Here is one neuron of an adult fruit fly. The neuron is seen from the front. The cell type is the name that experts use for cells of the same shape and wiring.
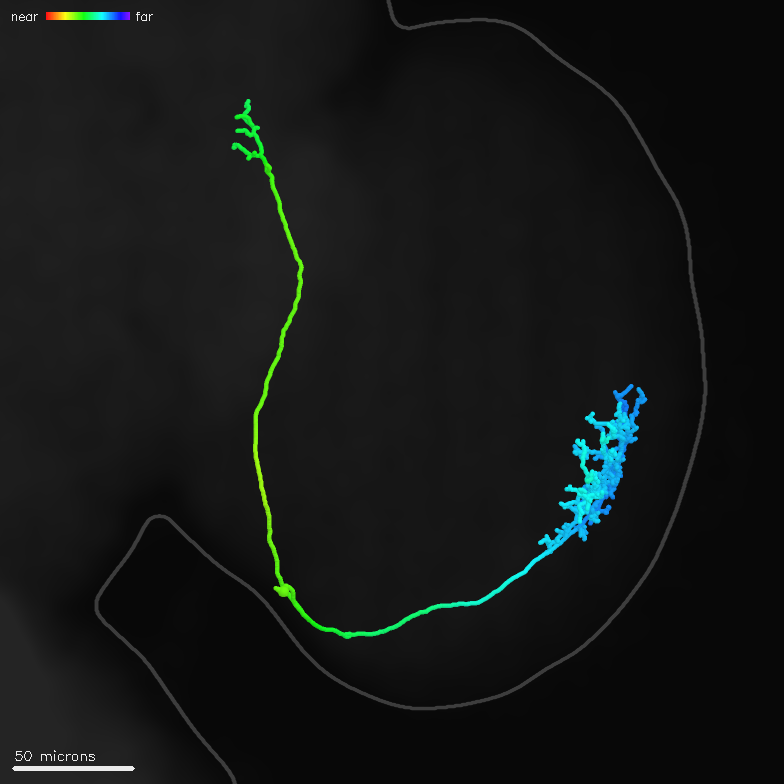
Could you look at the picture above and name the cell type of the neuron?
MeVP2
